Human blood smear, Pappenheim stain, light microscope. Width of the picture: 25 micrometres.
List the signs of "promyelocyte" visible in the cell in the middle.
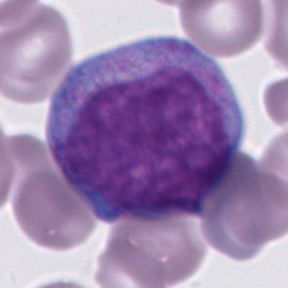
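Chromatin finely stippled, not gathered into coarse dark clumps.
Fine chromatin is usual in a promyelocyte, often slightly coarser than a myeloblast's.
Fine pinkish-purple granules scattered through the cytoplasm. Nucleus about 16 by 13 micrometres, filling about 70% of the cell's area; cytoplasm widest along its upper left side.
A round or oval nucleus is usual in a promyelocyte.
Cell outline smooth and roughly round, about 18 micrometres across. Nothing here stands against promyelocyte.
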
